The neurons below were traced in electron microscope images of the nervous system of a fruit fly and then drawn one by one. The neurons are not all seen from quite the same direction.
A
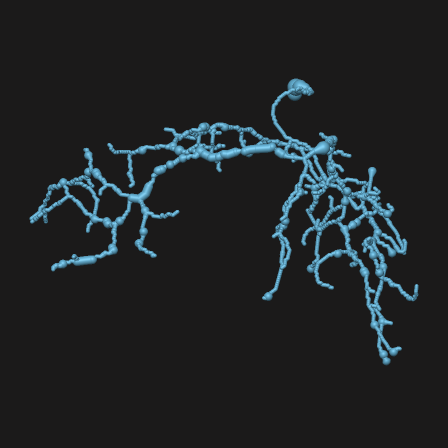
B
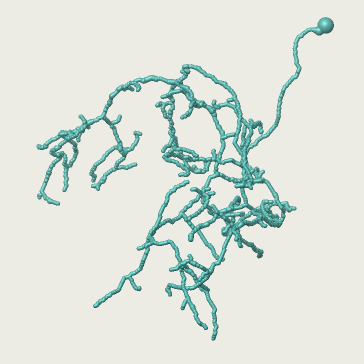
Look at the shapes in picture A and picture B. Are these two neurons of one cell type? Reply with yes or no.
yes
